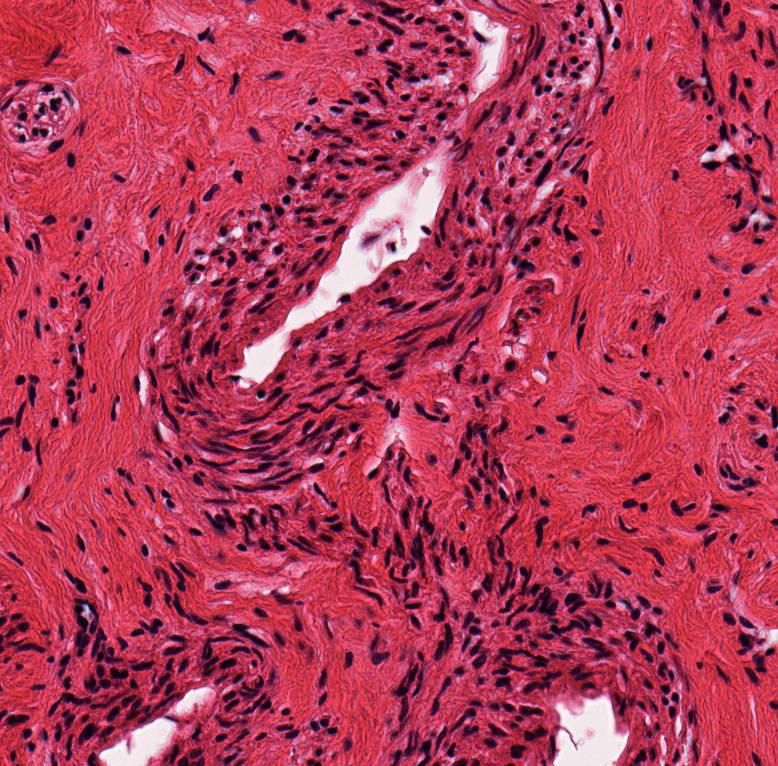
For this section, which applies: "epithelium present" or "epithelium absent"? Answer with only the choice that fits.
Epithelium absent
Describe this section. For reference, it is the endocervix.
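Cellular bands of spindle cells wind through dense pink collagenous stroma, which is less nucleated. Cells and fibres layered concentrically, whorled around central slit-like space. Nuclei dark, slender, elongated, tapered at ends. No fat cells in field.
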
